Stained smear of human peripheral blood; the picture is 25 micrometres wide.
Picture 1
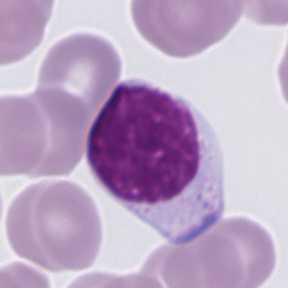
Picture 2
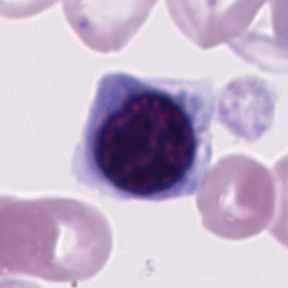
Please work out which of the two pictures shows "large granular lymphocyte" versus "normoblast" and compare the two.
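Picture 1 shows a large granular lymphocyte; picture 2 shows a normoblast. The clearest difference lies in the cytoplasm: in picture 1 fine purple granules are scattered through it, while in picture 2 it shows no distinct granules. The position of the nucleus also differs, for in picture 2 it sits near the lower edge of the cell, with little cytoplasm below it. The nucleus is about 10 micrometres across in picture 1 and about 9 micrometres across in picture 2, and both nuclei are round in outline.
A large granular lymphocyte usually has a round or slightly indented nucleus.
No nucleoli are visible in the nucleus in picture 1.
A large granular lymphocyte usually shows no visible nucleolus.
In both cells the chromatin is dark purple and coarsely clumped, and in picture 1 it is also dense.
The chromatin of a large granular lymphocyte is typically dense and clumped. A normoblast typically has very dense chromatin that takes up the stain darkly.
Both outlines are angular, that of picture 1 rather than smoothly round and that of picture 2 with fairly straight edges. The cytoplasm of both cells is pale blue, and neither shows vacuoles.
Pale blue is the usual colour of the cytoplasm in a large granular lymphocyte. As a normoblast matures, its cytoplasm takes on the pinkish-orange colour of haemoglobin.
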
